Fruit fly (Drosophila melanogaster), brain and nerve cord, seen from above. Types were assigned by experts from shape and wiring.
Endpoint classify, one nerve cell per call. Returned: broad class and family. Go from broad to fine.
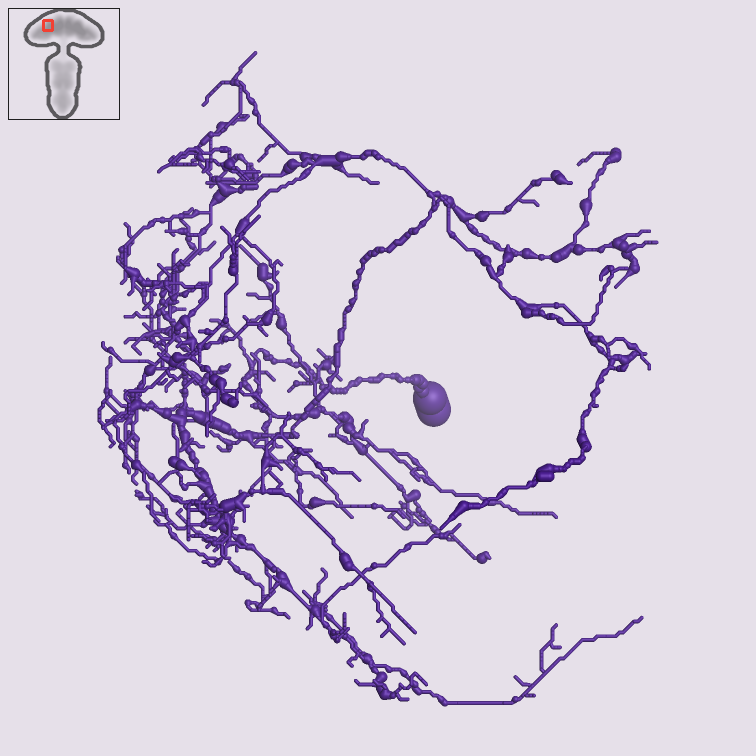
central-brain intrinsic neuron; hemilineage VLPl&p1_lateral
